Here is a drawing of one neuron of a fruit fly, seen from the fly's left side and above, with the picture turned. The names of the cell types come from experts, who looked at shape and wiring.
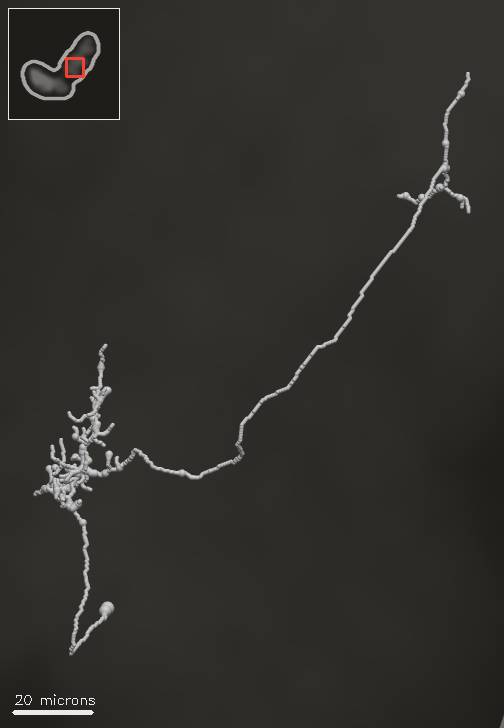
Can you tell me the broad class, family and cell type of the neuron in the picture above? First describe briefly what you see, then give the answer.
It lies in the nerve cord. By the scale bar it is about 150 microns tall in this view. This is a nerve-cord intrinsic neuron. The family is hemilineage 10B. Its cell type is IN10B044.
